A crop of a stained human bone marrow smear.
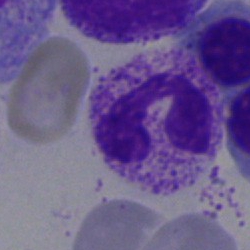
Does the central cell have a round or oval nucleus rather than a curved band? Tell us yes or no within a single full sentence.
No, the nucleus has been drawn out into a curved band lacking separate lobes.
